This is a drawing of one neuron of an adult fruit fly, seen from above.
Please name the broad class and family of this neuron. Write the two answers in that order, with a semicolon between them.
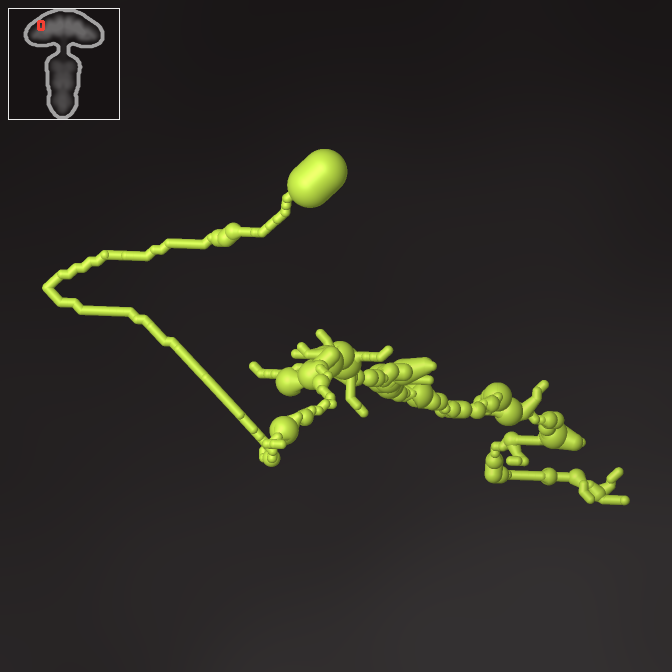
optic-lobe intrinsic neuron; Dm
